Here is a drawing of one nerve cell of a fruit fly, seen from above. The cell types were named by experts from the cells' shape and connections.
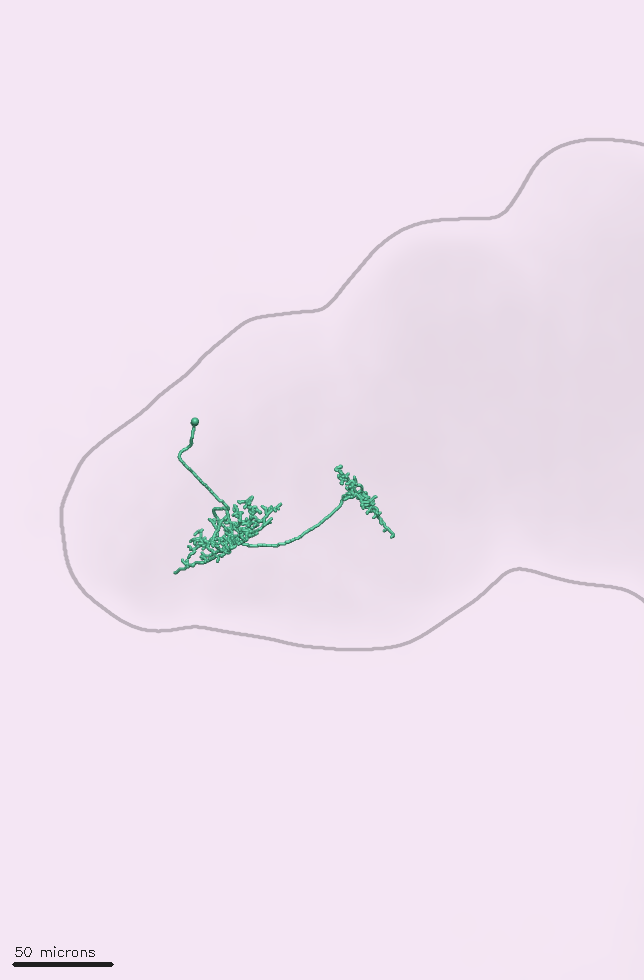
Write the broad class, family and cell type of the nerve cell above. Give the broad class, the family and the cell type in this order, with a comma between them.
optic-lobe intrinsic neuron, Tm, Tm32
